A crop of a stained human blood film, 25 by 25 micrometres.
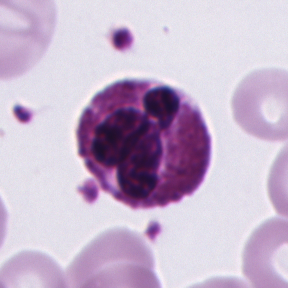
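Eosinophil, about 12 micrometres across, its plentiful cytoplasm packed with reddish-pink granules. That cytoplasm is widest on the right side of the nucleus. Here the granules leave the nucleus uncovered, so you can clearly pick out its lobes and the dark purple, coarsely clumped chromatin.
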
